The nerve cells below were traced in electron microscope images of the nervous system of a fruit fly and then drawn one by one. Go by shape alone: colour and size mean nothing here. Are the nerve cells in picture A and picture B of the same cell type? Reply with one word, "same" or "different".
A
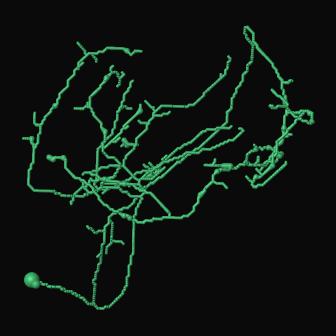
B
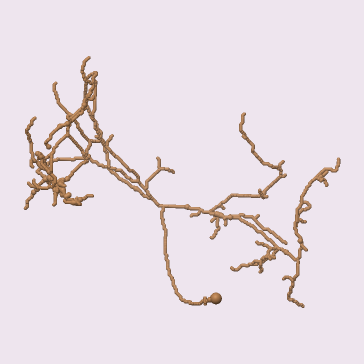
different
